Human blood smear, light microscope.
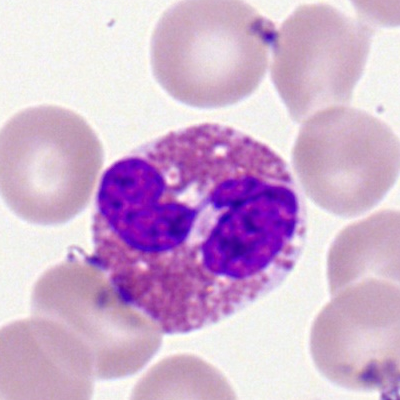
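Eosinophil, the cell in the middle. Its nucleus has two lobes, sitting side by side, one on the left and one on the right. The chromatin is dark purple and clumped. The cytoplasm is crammed with many pink-orange granules.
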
